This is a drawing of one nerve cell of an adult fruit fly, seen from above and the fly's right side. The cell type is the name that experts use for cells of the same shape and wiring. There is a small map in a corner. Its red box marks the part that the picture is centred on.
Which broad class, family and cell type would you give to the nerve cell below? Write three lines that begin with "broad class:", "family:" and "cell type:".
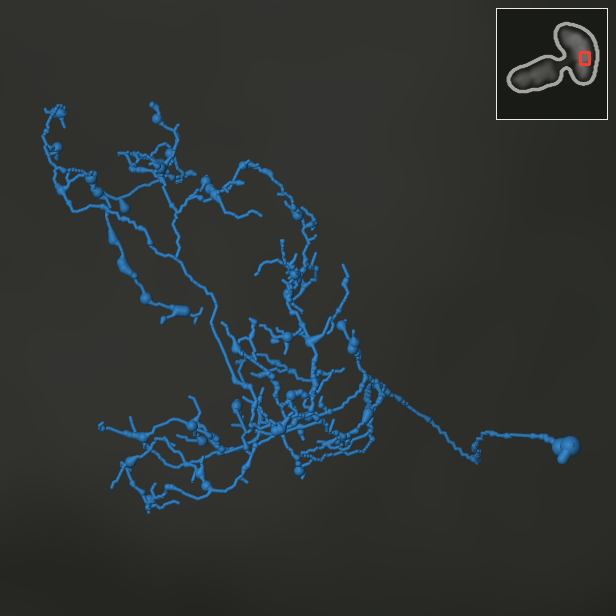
broad class: central-brain intrinsic neuron
family: hemilineage LHl4_dorsal
cell type: CB1509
